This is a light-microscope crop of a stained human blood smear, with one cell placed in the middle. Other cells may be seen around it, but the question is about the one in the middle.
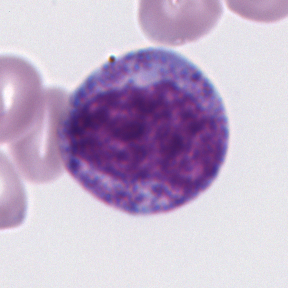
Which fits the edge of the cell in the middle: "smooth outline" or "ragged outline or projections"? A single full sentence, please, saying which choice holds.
The edge of the cell is smooth and even.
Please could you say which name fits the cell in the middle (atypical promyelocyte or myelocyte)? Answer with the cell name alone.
myelocyte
